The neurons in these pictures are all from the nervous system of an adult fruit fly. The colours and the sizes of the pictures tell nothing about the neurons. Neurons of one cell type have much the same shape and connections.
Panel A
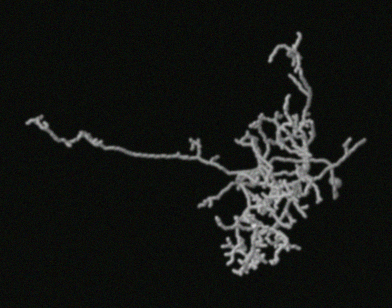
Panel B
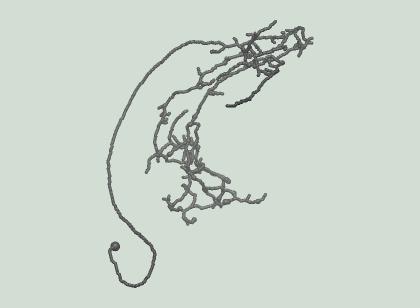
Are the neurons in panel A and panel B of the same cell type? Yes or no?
no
